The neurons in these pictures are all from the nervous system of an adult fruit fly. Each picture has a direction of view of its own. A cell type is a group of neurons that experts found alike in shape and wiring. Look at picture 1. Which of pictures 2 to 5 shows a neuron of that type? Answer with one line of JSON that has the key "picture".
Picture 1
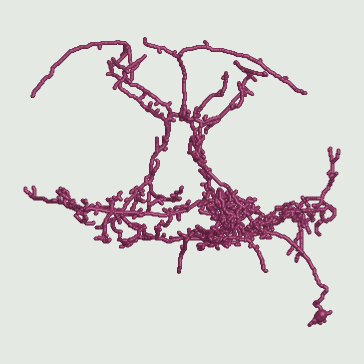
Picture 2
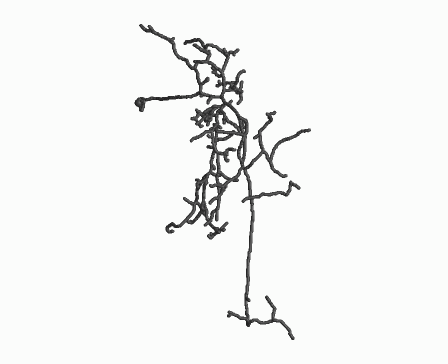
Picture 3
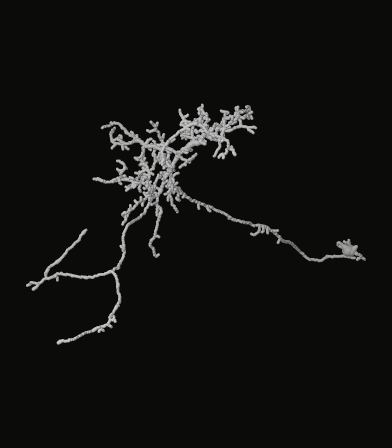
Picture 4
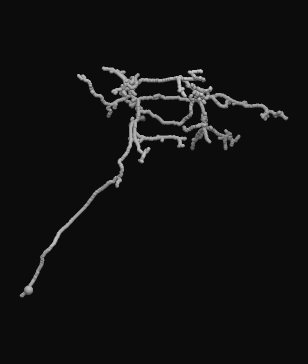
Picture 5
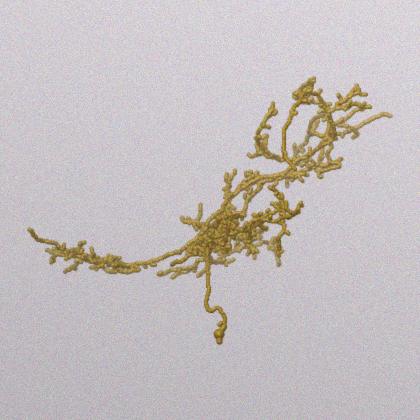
{"picture": 5}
